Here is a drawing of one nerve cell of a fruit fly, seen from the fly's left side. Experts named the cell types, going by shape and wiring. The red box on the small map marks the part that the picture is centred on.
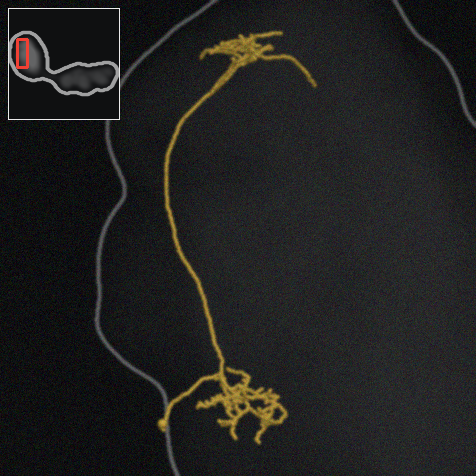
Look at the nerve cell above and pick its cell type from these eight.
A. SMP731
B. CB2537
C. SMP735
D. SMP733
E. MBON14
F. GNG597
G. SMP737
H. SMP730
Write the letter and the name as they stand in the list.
A. SMP731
